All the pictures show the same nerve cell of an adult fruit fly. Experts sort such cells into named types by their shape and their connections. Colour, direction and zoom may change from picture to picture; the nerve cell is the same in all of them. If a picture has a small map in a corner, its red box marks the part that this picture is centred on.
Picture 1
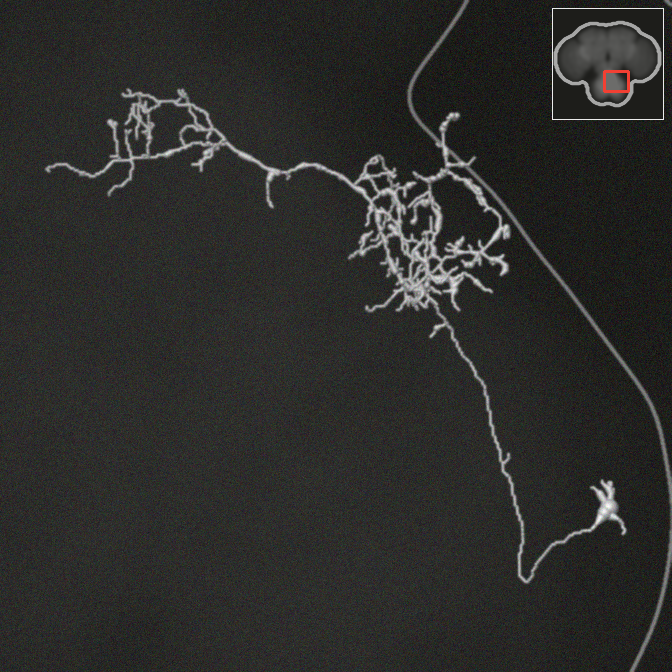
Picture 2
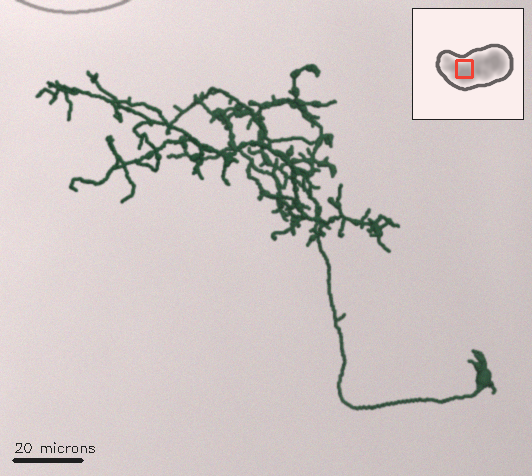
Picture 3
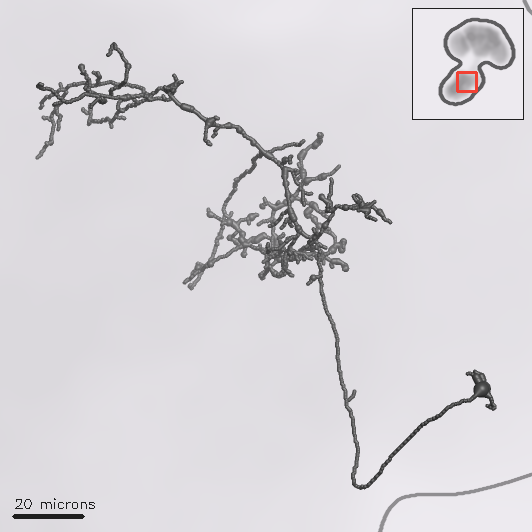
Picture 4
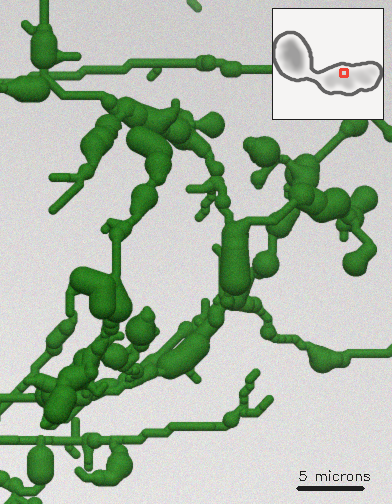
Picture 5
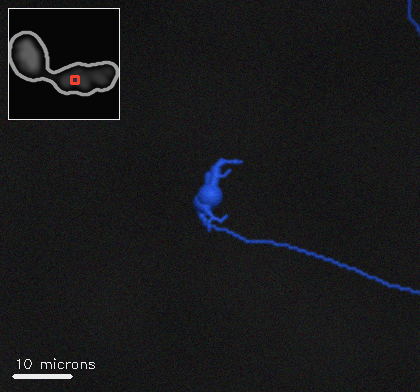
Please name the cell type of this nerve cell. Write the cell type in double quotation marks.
"IN16B099"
